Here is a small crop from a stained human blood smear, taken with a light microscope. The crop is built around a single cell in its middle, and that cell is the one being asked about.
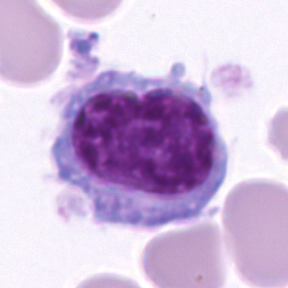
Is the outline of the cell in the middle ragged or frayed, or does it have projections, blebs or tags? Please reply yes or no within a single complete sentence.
Yes, the cell is bounded by a rough outline rather than a smooth one.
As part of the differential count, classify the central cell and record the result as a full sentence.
What sits at the centre of this crop is a plasma cell.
